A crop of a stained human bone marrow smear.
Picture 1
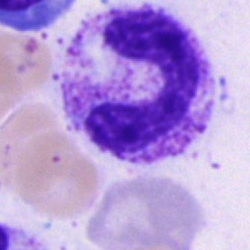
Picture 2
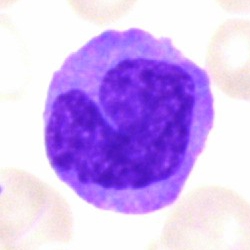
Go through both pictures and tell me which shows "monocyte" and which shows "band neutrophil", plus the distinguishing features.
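Picture 1 shows a band neutrophil, and picture 2 shows a monocyte. In picture 1 the nucleus is a curved band shaped like a horseshoe, open toward the left; in picture 2 a deep cleft cuts into the nucleus from its upper edge.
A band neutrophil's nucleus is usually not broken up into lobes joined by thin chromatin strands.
The chromatin differs as well: dark purple and coarsely clumped in picture 1, dark purple dotted with small pale spots, giving a lacy look, in picture 2.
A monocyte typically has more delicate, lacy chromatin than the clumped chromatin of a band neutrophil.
Picture 2 also has a pale lilac-blue rim of cytoplasm and a roughly round outline with a slightly uneven edge; picture 1 shows no nucleoli.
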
